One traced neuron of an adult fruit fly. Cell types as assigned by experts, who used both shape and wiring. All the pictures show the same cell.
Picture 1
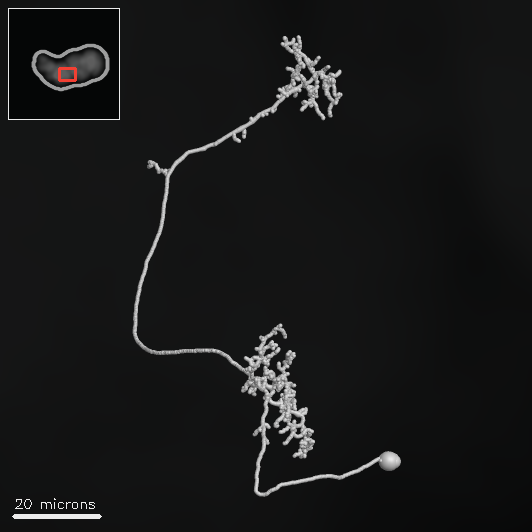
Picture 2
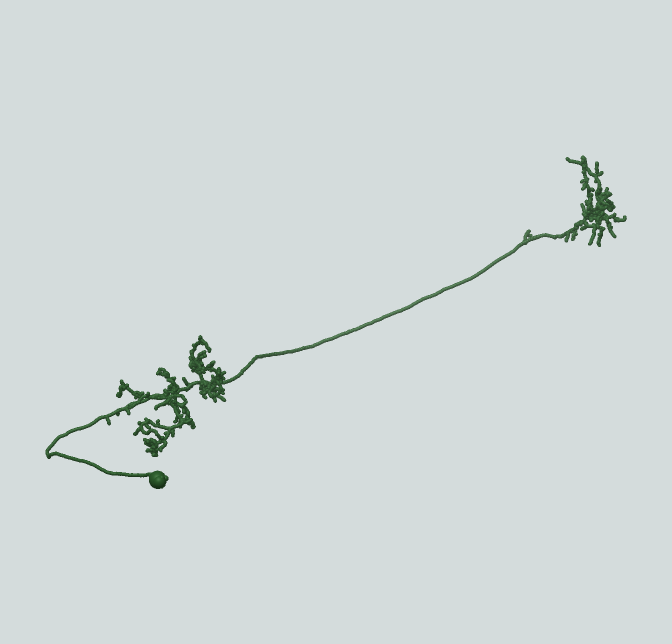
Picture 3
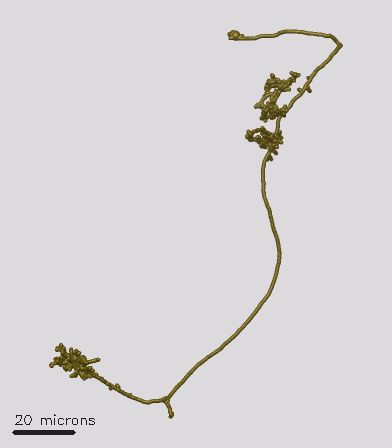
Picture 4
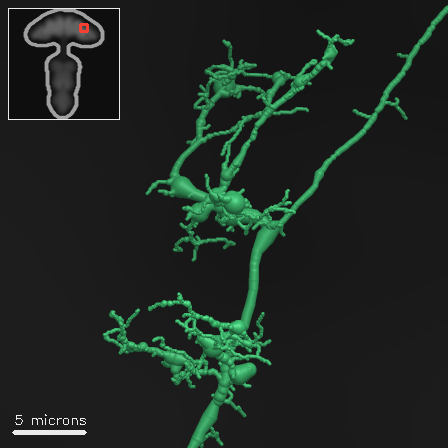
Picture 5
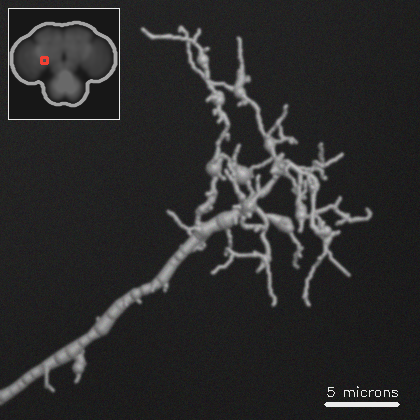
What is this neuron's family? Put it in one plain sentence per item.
The family is Tm.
